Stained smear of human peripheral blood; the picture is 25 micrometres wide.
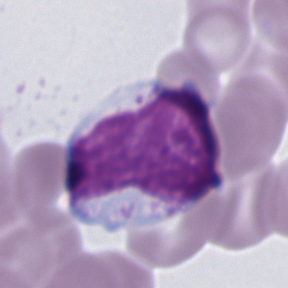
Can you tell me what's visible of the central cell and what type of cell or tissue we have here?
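First, the nucleus: it fills most of the cell. Next, the cytoplasm, which is pale blue and forms its widest band beneath the nucleus. Last, the granules: a few small purple ones lie in the cytoplasm below the nucleus. This is a large granular lymphocyte.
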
